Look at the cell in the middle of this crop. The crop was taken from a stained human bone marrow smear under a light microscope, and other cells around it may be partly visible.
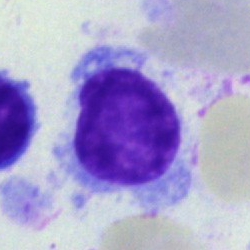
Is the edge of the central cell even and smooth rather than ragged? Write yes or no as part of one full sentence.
No, the cell's outline is not smooth; it is ragged or frayed, or has projections, blebs or tags.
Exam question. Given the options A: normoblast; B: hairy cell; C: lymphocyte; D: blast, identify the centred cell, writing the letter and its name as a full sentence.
Option B gives the correct identity of the central cell, namely a hairy cell.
